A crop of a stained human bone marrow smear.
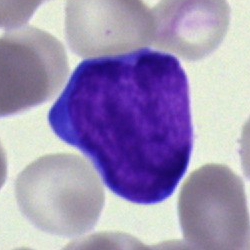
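Blast: the cell in the middle of a stained bone marrow smear. Its outline is irregular and somewhat angular rather than round. A single unlobed nucleus fills most of the cell, its chromatin finely textured and free of coarse dark clumps. Scant cytoplasm makes only a narrow rim around the nucleus.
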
